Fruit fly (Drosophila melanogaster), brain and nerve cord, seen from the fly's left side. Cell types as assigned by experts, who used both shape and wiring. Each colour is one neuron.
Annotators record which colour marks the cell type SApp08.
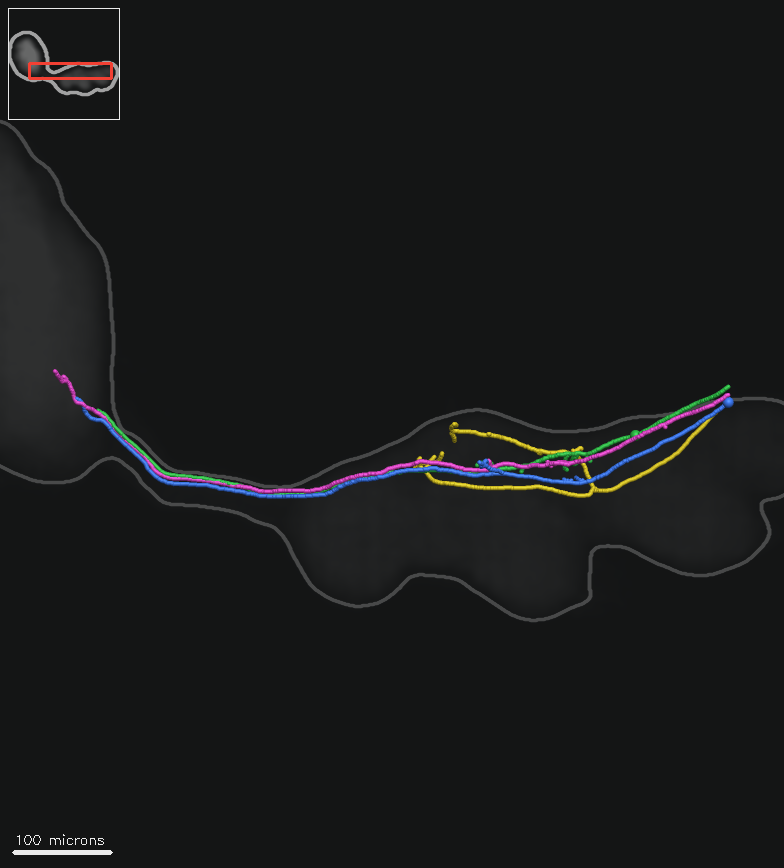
magenta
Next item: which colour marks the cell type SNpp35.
yellow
